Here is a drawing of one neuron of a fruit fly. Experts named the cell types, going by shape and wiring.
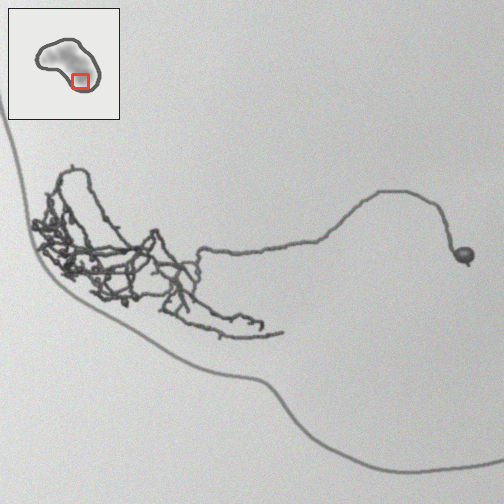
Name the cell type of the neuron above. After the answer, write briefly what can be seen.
It is of cell type SLP109. Its broad class is central-brain intrinsic neuron. Its cell body lies on the right of the picture. In this view it is more than twice as wide as it is tall.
